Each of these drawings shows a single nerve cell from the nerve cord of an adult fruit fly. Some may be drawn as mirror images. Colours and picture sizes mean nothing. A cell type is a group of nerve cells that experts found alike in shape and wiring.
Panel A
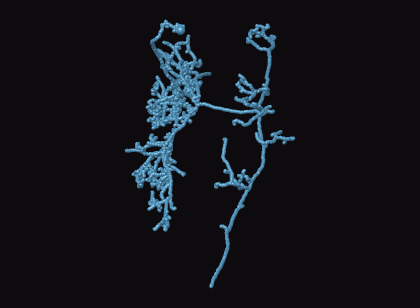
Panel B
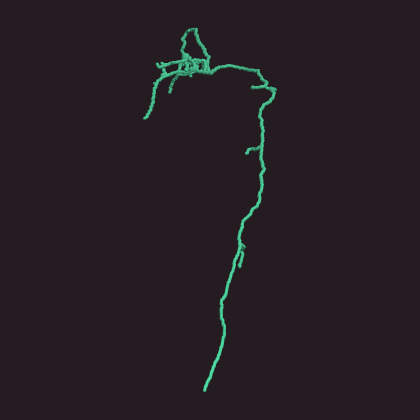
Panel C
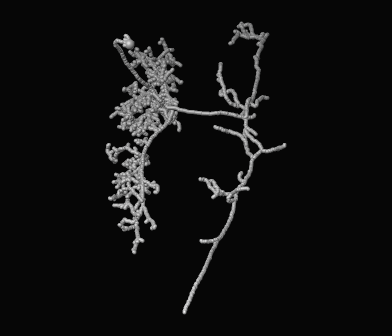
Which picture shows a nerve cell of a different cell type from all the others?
Panel B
